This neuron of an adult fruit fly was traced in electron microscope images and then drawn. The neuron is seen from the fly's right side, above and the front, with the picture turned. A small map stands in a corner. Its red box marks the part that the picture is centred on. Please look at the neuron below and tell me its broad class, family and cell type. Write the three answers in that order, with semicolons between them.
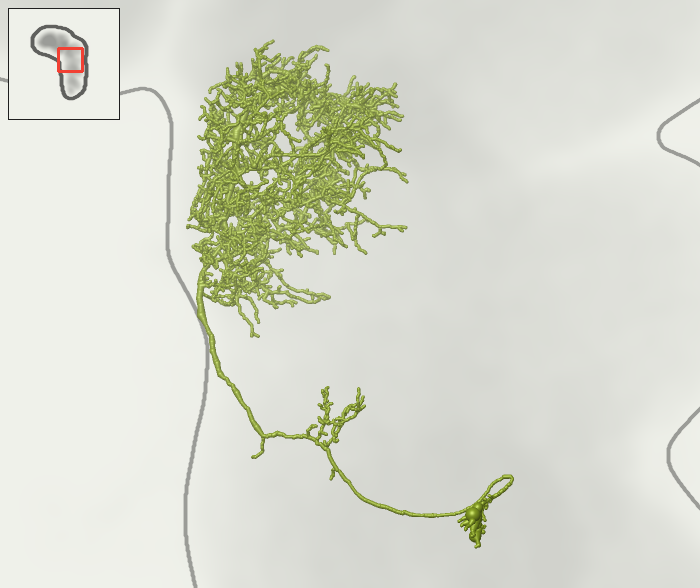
nerve-cord intrinsic neuron; hemilineage 19B; IN19B003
